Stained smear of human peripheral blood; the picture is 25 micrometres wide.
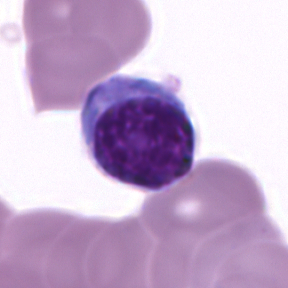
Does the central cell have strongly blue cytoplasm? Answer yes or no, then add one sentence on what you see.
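Yes. The cytoplasm forms a rim of blue, widest on the upper left side.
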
